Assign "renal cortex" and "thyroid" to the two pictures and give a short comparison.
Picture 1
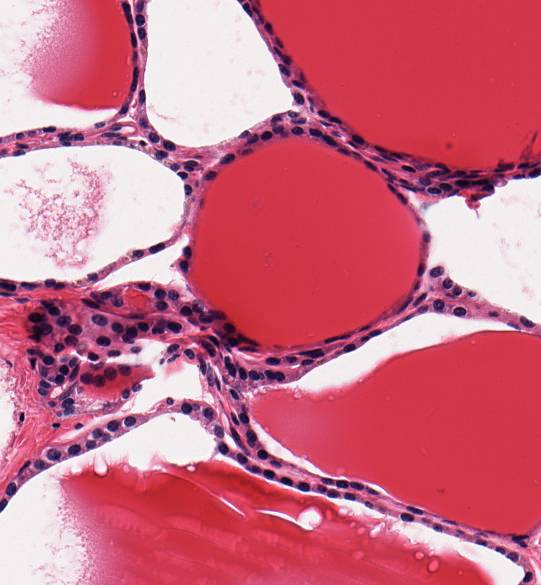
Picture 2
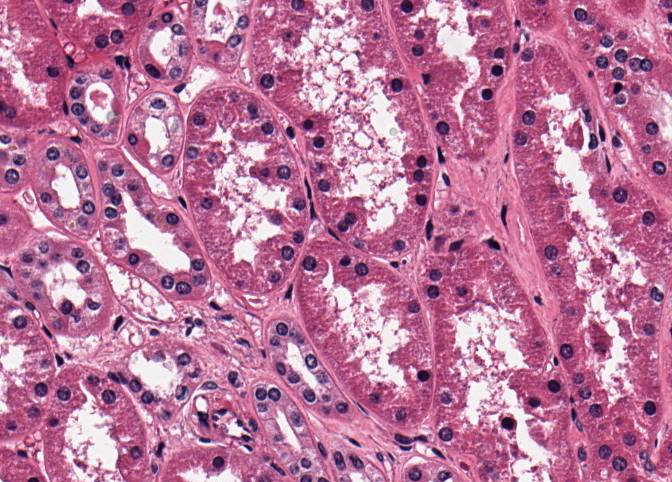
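Thyroid in picture 1; renal cortex in picture 2. Picture 1: large rounded follicles of varying size, thin partitions between them. Lining: single layer of flattened epithelial cells; nuclei small, dark, oval, in one row, no crowding or overlap. Left middle: small cluster of more crowded cells with dark round nuclei between follicles. Picture 2: larger tubules lined by cells with abundant, granular, deeply eosinophilic cytoplasm; borders between neighbouring lining cells indistinct. Nuclei round, dark, fairly uniform in size, one per cell. Left and lower left: smaller tubules, lower cuboidal lining, less cytoplasm, more closely spaced nuclei, clearer open lumens. Main contrast: flattened lining around large follicles in picture 1, cells with abundant granular cytoplasm lining tubules in picture 2.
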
